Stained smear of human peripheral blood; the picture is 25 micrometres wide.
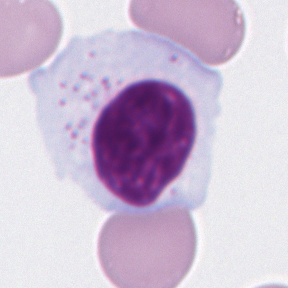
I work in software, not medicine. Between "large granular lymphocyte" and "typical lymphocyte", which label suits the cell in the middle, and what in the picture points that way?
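This is a large granular lymphocyte, not a typical lymphocyte. What settles it for me is the cytoplasm, which is abundant and pale blue.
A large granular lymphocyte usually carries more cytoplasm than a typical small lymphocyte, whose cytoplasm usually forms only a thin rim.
Looking further, the outline is irregular, with angular corners and small bumps rather than a smooth circle, and the nucleus lies off-centre toward the right side of the cell. No vacuoles are visible in the cytoplasm.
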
